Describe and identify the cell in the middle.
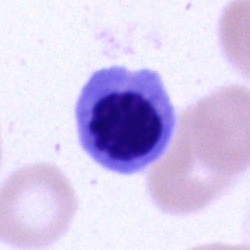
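Chromatin dark purple, densely clumped; no nucleoli seen. Blue cytoplasm in a rim wider above the nucleus than below. Roughly round outline with a small notch in its upper edge. Cell in the middle: erythroblast.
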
